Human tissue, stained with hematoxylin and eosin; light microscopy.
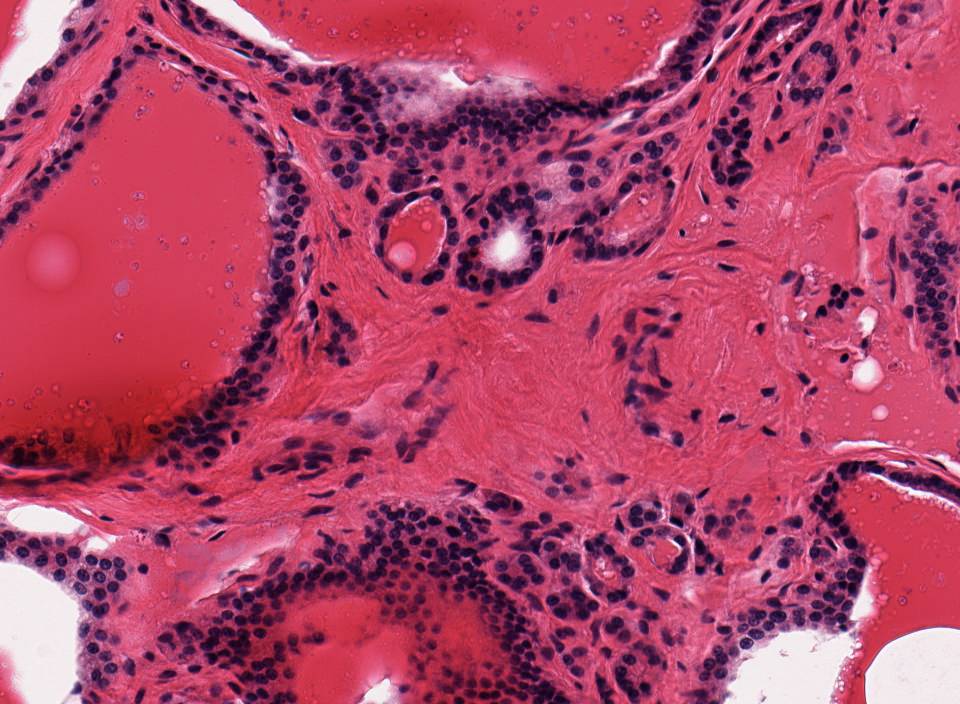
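Thyroid in a haematoxylin and eosin section. Look first at the large spaces filled with pink material in the corners and edges of the field, separated by a central band of stroma. That pink material is homogeneous, with scattered small round clear vacuoles. The epithelial nuclei are small, round, dark and uniform, with scant cytoplasm. The central stroma is pale pink wavy collagen holding scattered spindle-shaped nuclei.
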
